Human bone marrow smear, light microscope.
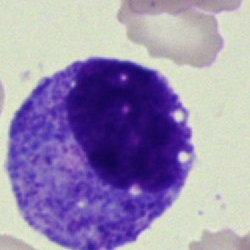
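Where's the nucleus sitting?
Off-centre, pushed toward the upper right of the cell.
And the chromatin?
Dark purple and dense.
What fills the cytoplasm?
Lots of purple granules, packed in tight. You'll also spot a few small clear spots along the edge of the nucleus.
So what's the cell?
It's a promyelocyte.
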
